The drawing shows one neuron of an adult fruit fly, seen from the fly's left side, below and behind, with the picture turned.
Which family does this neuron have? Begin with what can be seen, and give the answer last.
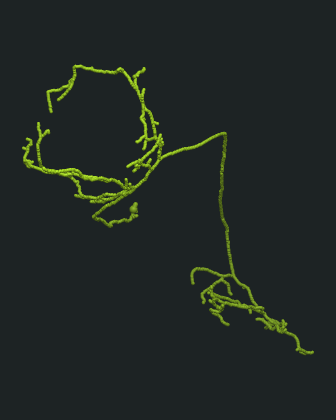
The cell body can be seen in the middle of the picture. In this view it is about as wide as it is tall. This is a nerve-cord intrinsic neuron. The family is hemilineage 17A.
